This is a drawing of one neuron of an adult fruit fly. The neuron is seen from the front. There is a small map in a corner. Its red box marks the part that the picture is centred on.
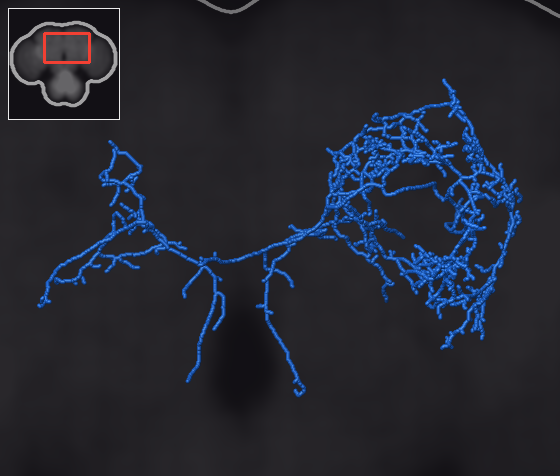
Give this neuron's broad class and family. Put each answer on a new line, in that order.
central-brain intrinsic neuron
hemilineage DL2_ventral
